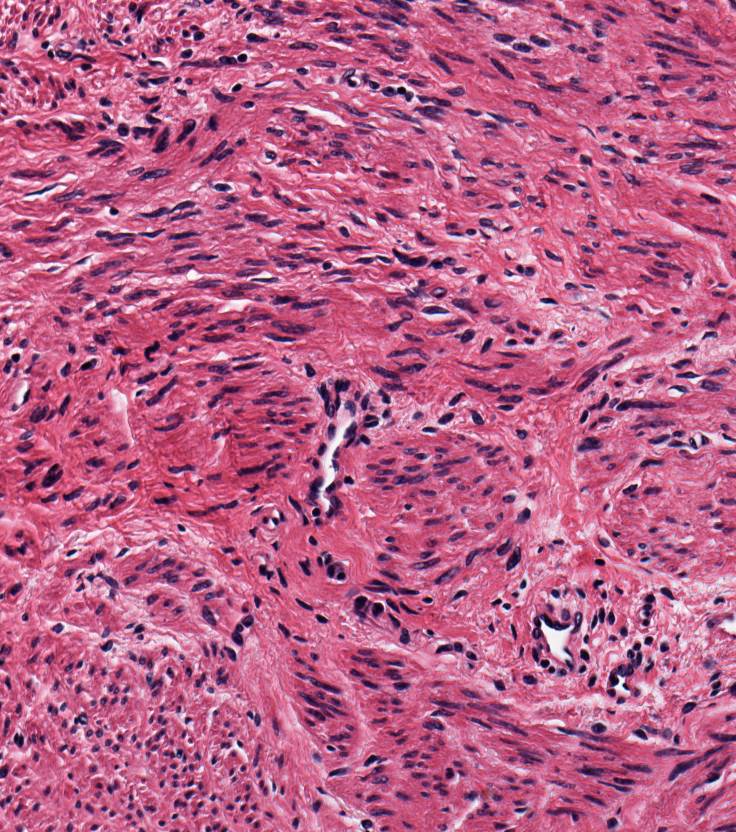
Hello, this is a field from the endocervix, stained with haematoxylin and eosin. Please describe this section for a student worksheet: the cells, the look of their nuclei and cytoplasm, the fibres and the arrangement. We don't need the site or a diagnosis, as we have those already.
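First, the arrangement: spindle cells form fascicles that intersect and run in many different directions. Next, the nuclei: most are elongated and darkly stained, lying along the length of the cells. Then the cytoplasm: abundant, pink and fibrillary. Last, the vessels: small and thin-walled with narrow lumens, near the centre and in the lower right.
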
